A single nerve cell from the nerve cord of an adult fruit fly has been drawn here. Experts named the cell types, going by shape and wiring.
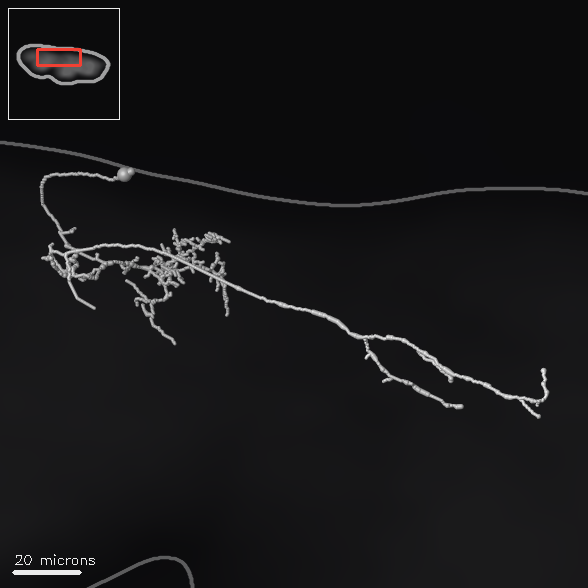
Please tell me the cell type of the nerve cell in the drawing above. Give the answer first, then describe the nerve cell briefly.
It is of cell type IN19B091. It is a nerve-cord intrinsic neuron. By the scale bar it is about 160 microns wide in this view. Dozens of branch ends can be seen.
